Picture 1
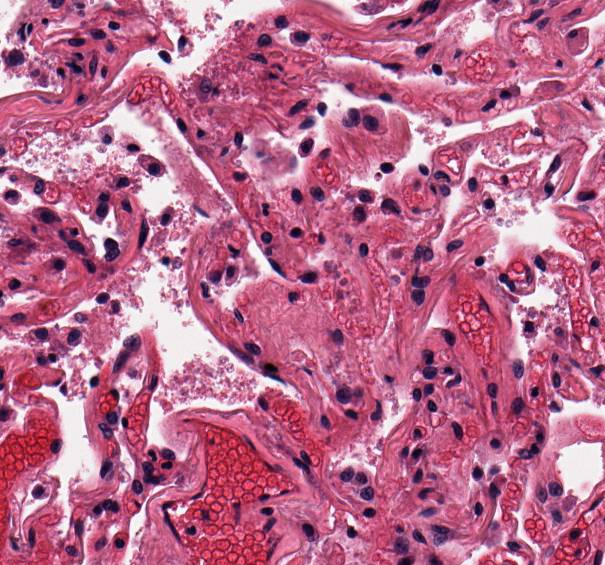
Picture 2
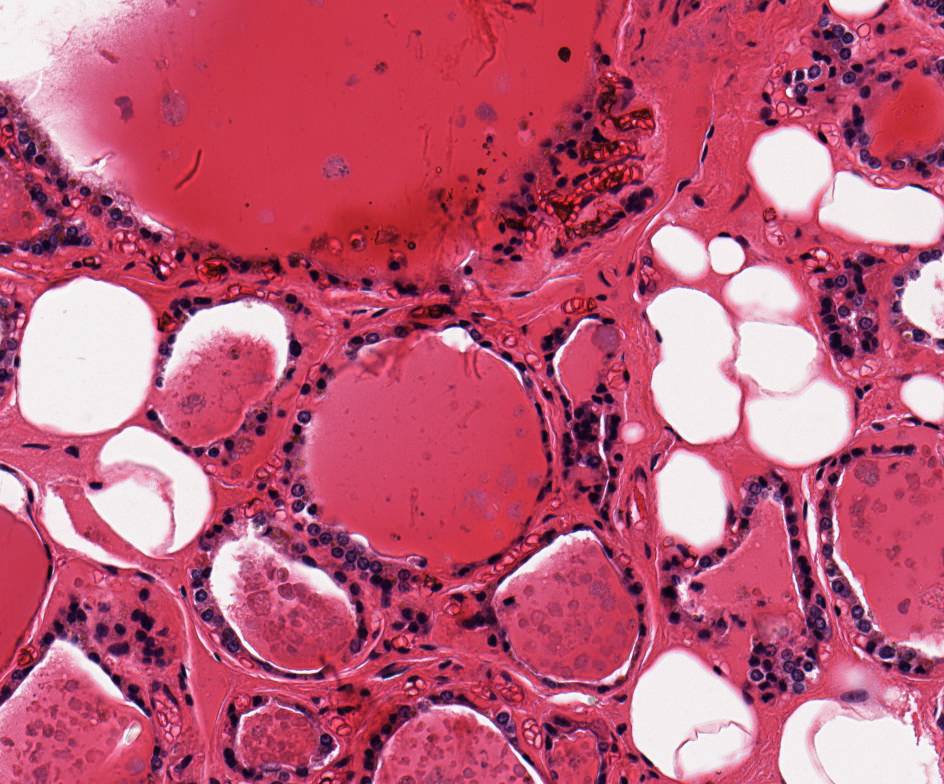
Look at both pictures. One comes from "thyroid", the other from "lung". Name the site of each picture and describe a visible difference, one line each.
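Picture 1 is from the lung. No glands or fat cells are present anywhere in the field.
Picture 2 is from the thyroid. The largest follicle occupies the upper left part of the field and is filled with deep red homogeneous material.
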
